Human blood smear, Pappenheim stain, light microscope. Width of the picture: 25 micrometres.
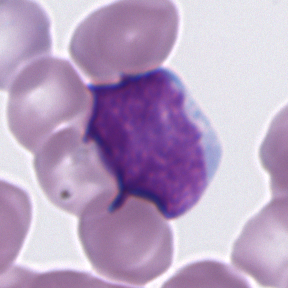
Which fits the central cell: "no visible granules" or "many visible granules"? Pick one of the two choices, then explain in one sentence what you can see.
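No visible granules. No granules are visible in the cytoplasm.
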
